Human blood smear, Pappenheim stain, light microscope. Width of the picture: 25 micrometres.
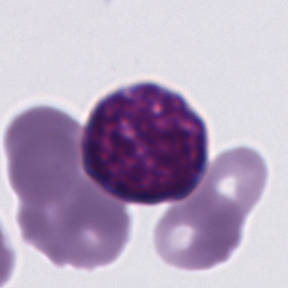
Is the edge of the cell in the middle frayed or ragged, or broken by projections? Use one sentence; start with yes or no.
No, the cell's outline is smooth, without projections.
